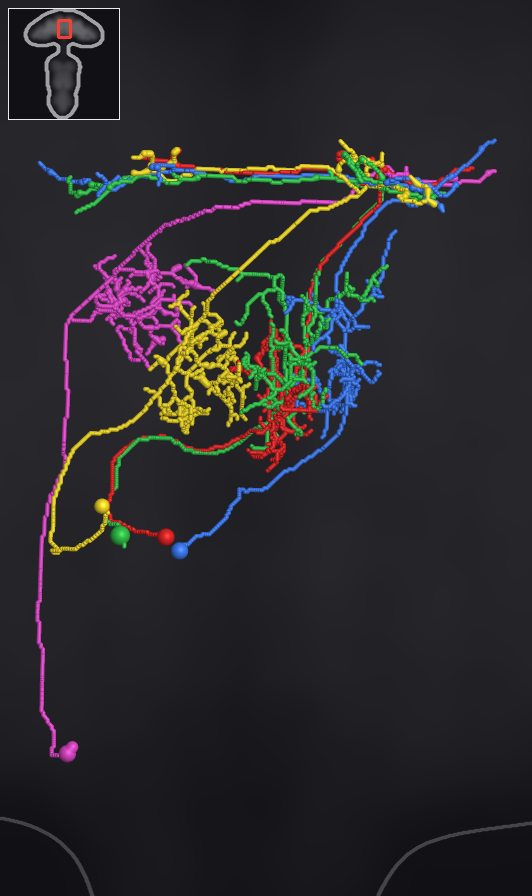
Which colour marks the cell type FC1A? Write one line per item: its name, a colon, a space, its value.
colour: magenta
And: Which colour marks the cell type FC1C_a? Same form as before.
colour: red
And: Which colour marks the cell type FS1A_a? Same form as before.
colour: blue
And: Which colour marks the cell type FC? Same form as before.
colour: yellow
